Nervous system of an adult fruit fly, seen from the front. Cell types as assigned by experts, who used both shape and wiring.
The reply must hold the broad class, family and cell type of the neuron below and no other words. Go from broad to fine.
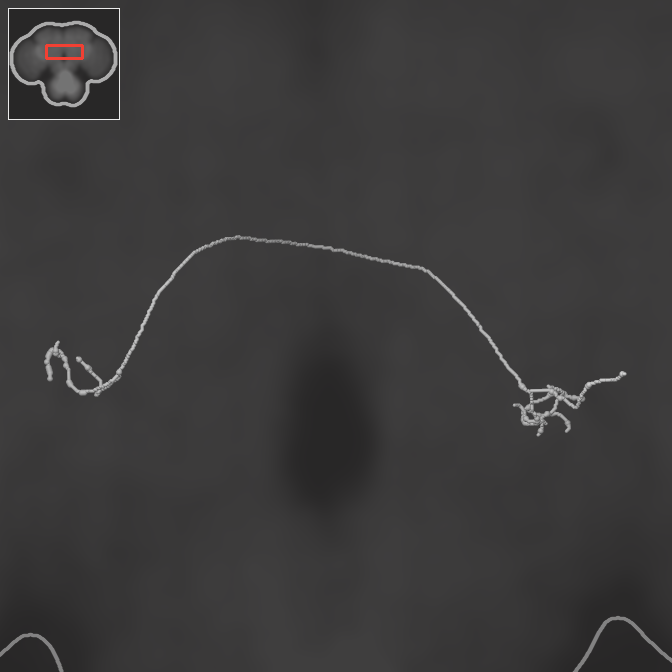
sensory neuron entering the brain; class olfactory; ORN_VA1v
